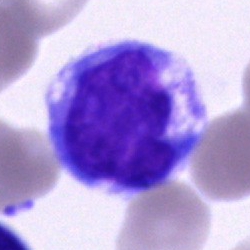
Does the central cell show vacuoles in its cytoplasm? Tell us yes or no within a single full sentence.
Yes, there is at least one clear vacuole in the cytoplasm of the cell.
